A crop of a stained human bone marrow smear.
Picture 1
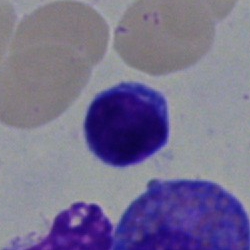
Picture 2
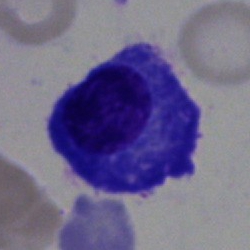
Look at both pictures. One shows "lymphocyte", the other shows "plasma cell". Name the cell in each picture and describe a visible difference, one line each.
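Picture 1 – lymphocyte. Little or no cytoplasm can be seen around the nucleus.
Picture 2 – plasma cell. The cytoplasm forms a broad rim that is widest on the right side of the cell.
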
